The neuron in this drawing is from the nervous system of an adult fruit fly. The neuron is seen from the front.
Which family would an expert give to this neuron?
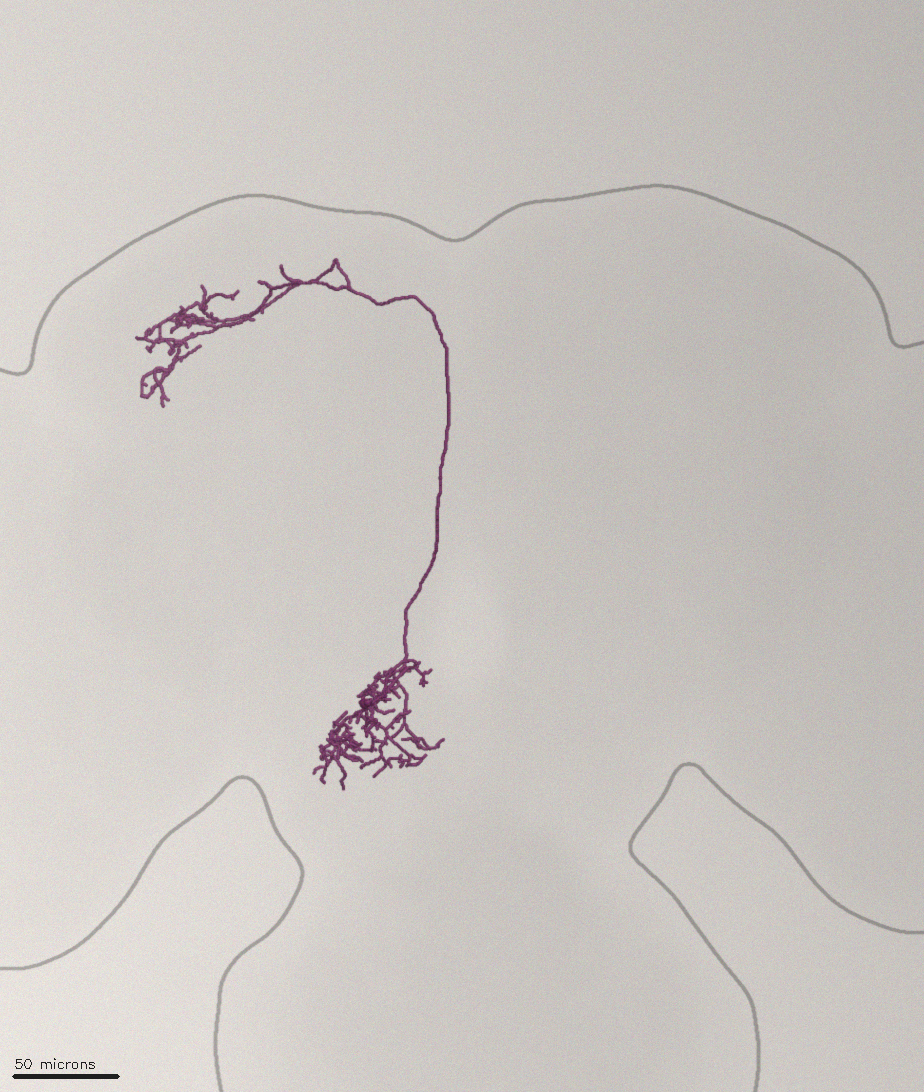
hemilineage FLAa2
